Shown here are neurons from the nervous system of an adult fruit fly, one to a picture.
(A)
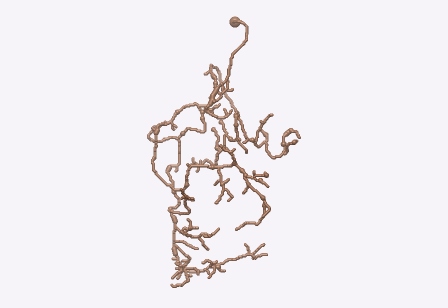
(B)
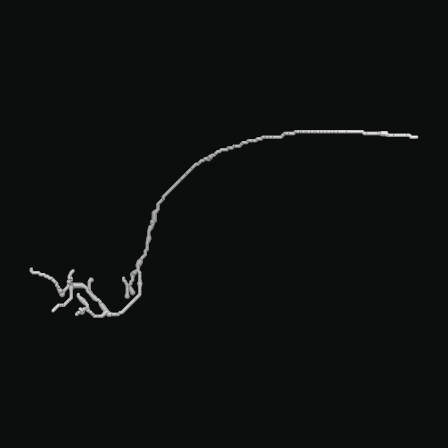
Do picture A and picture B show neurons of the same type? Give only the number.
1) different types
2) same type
1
